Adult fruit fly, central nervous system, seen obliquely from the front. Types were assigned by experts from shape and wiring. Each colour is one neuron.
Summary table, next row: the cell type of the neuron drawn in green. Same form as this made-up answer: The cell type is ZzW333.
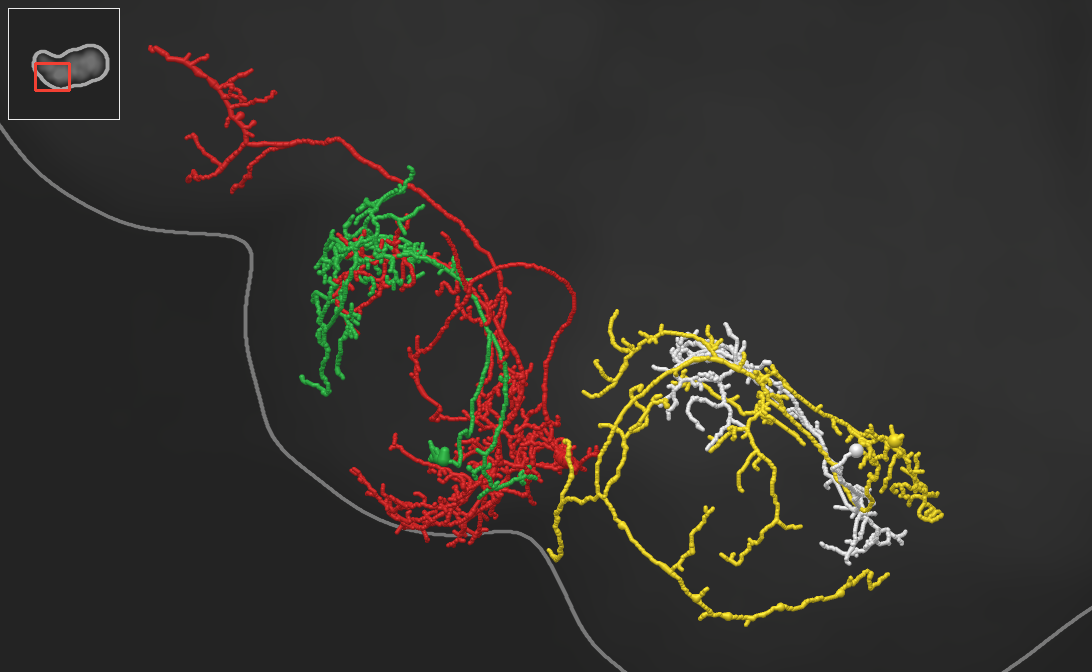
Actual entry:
The cell type is IN08A039.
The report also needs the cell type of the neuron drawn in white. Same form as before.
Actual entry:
The cell type is IN08A049.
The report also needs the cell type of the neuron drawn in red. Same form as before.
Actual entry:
The cell type is IN16B037.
